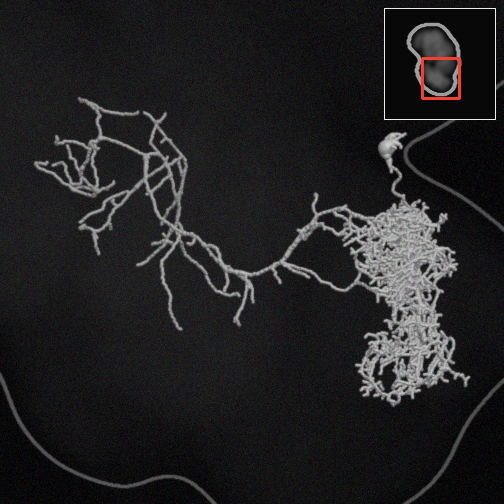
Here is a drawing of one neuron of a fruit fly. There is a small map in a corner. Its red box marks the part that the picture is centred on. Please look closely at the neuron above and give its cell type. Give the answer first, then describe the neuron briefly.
The cell type is INXXX032. Its broad class is nerve-cord intrinsic neuron. Dozens of branch ends can be seen. In this view it is wider than it is tall.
